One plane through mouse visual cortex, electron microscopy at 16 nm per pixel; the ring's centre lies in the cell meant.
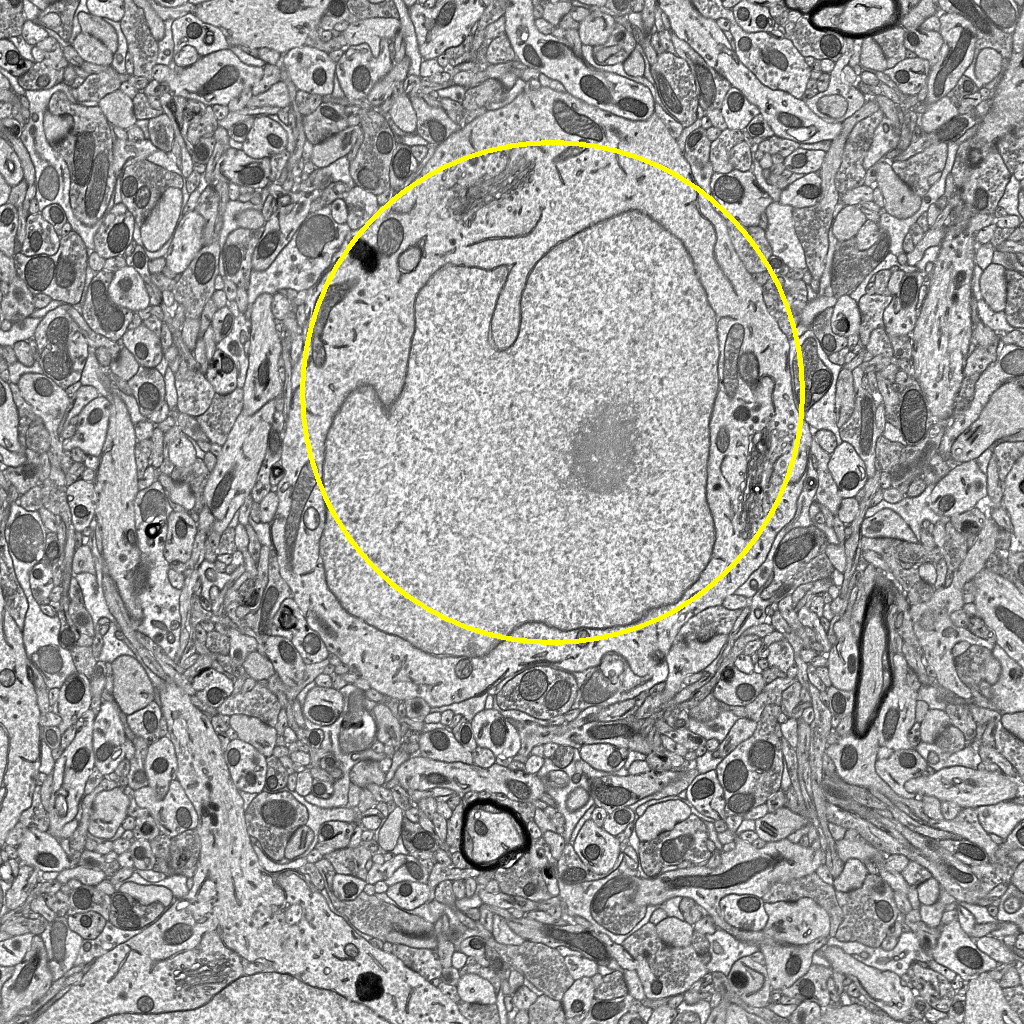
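Excitatory neuron at the ring's centre, its whole nucleus in view, large and pale and filling most of the ring. A deep, narrow, finger-like infolding of the nuclear envelope reaches down from the top. Chromatin is finely and evenly dispersed, without dark clumps lining the envelope. One grey nucleolus lies below and right of the nuclear centre.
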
